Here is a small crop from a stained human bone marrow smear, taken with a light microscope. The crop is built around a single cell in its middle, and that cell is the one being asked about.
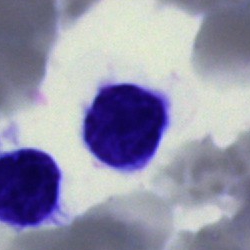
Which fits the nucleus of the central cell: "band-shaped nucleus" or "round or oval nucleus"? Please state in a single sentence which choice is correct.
The nucleus of the cell is compact and round or oval, not band-shaped.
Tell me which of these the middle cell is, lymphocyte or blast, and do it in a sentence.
The cell occupying the middle of the crop is a lymphocyte.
